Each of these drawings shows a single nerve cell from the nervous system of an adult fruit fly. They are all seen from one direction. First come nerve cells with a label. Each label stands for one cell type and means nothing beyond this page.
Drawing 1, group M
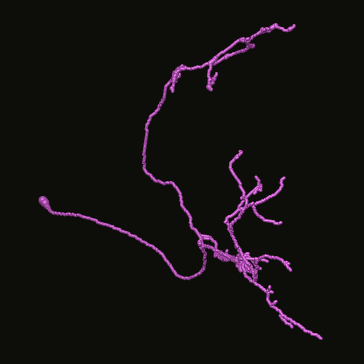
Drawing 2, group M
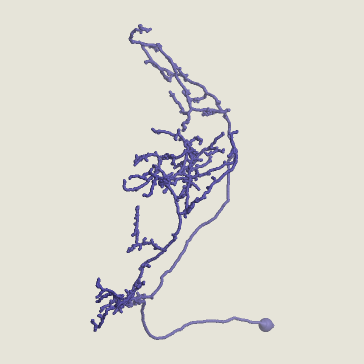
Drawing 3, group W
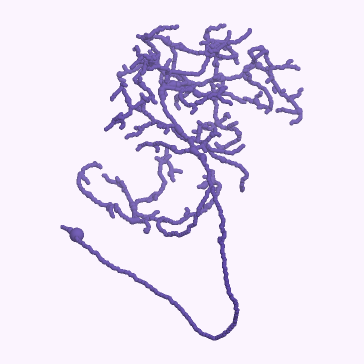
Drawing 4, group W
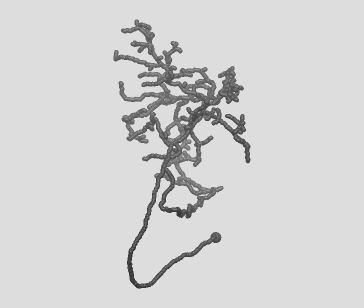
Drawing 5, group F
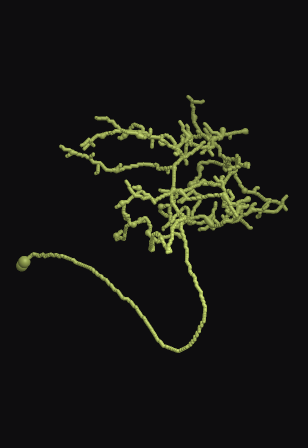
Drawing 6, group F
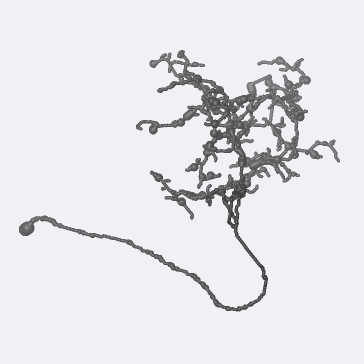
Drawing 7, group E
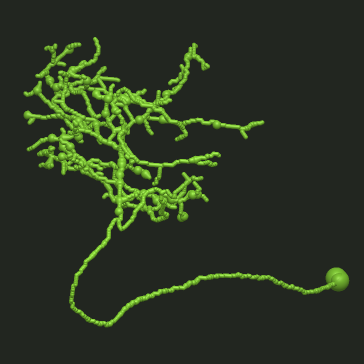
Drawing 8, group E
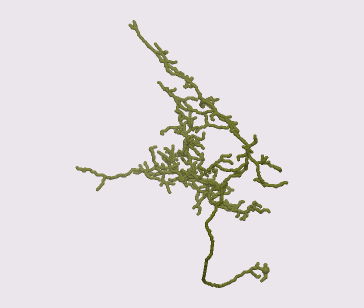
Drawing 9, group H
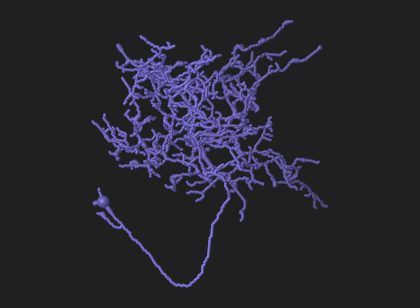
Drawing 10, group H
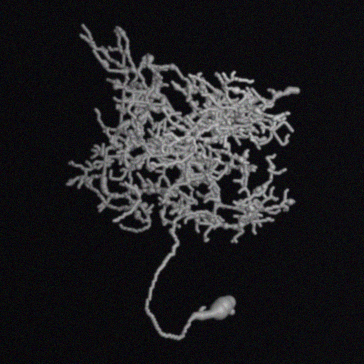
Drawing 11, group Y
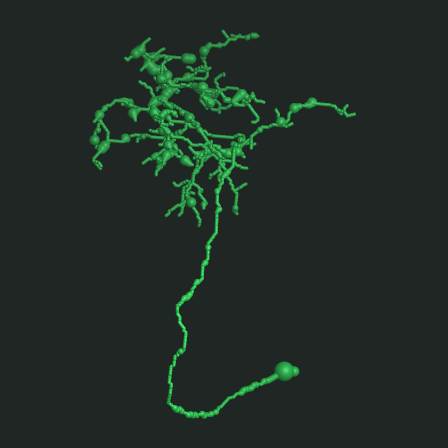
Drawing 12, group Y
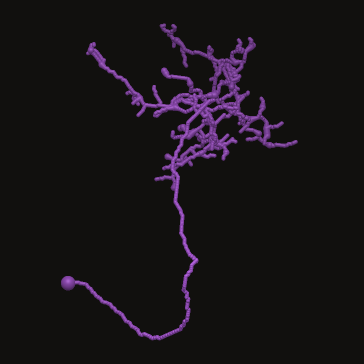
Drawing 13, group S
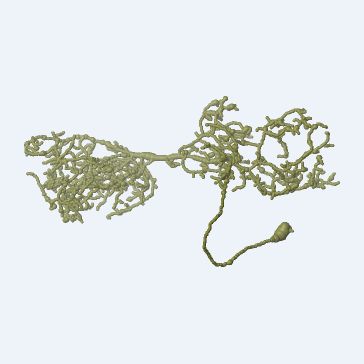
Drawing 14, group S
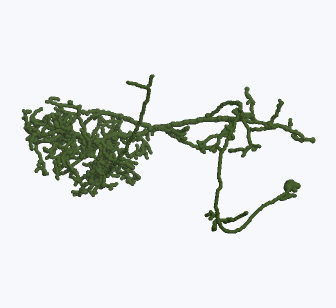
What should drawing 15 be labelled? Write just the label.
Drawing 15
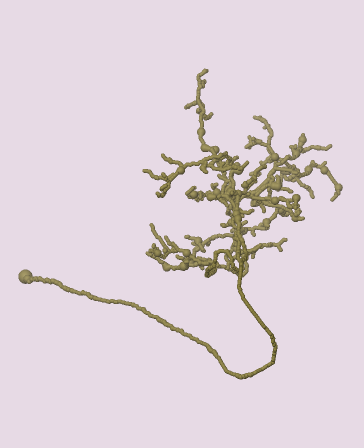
group F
